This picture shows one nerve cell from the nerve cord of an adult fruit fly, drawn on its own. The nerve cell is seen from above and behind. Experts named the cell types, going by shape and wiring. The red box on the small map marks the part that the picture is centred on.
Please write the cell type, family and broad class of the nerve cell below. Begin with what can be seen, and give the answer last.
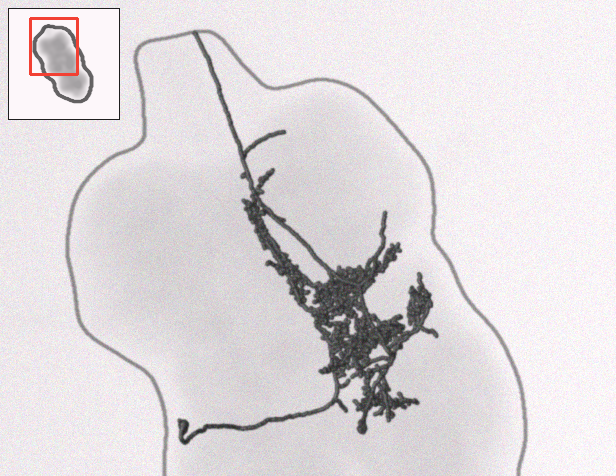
The picture shows dozens of branch ends. As drawn here it is taller than it is wide. It is of cell type AN09B020. The family is hemilineage 09B. Its broad class is ascending neuron.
